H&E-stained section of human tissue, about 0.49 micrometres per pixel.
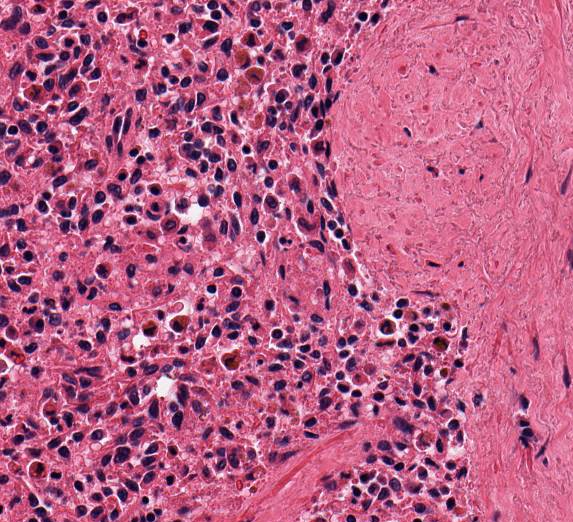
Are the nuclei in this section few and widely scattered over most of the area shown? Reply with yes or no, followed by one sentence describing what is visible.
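No. A densely cellular area fills the left and lower-middle of the field, while paler fibrous tissue fills the right third.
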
